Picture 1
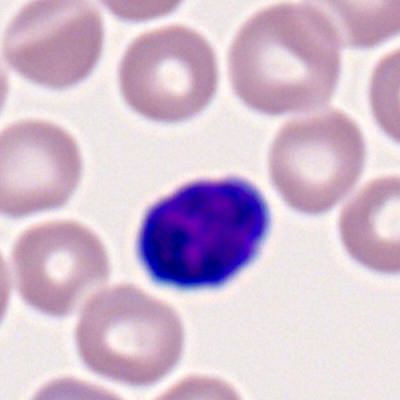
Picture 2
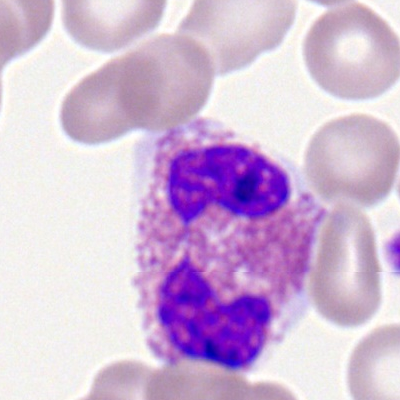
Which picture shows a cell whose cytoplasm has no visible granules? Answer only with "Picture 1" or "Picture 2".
Picture 1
